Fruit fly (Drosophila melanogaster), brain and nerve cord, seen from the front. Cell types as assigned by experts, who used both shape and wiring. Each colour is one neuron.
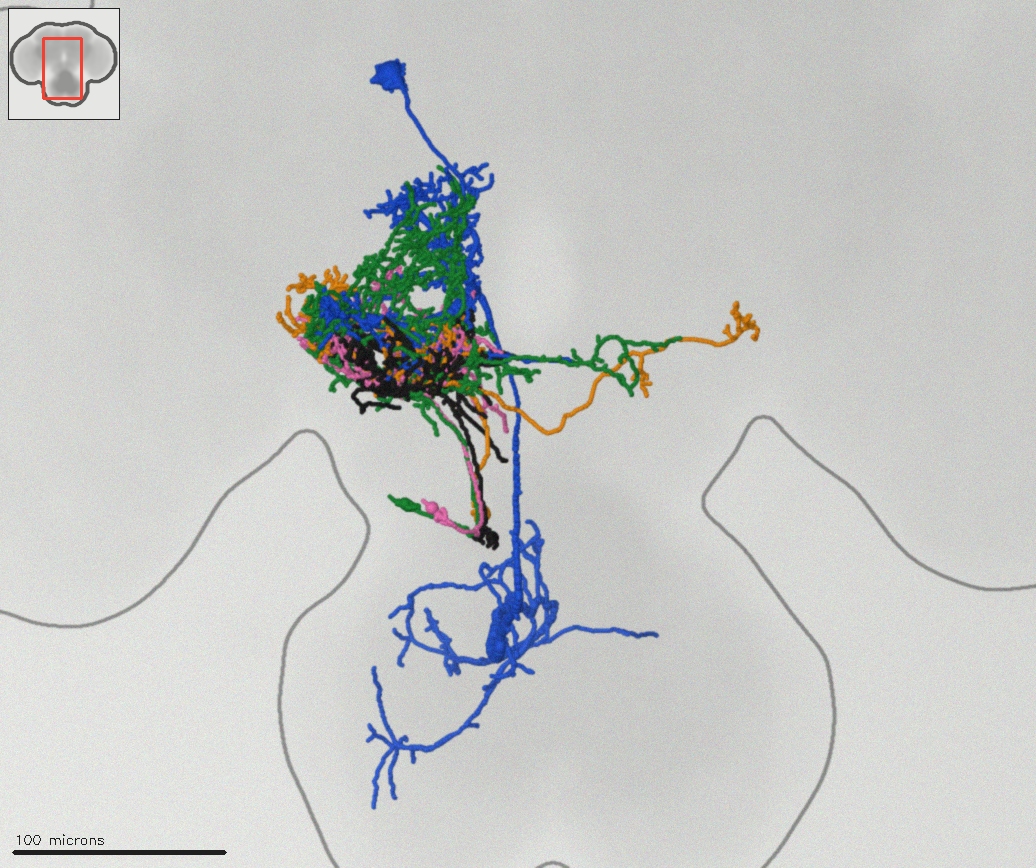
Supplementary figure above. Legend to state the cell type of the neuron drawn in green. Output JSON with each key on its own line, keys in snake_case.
{
 "cell_type": "CB0397"
}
